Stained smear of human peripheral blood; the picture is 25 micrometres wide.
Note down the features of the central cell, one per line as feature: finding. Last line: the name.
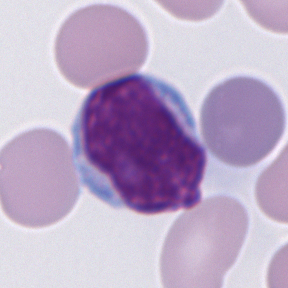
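Nucleus: fills most of the cell
Cytoplasm: narrow rim, pale blue
Chromatin: dense, coarsely clumped, dark purple
Outline: irregular, somewhat angular, not round
Name: typical lymphocyte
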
